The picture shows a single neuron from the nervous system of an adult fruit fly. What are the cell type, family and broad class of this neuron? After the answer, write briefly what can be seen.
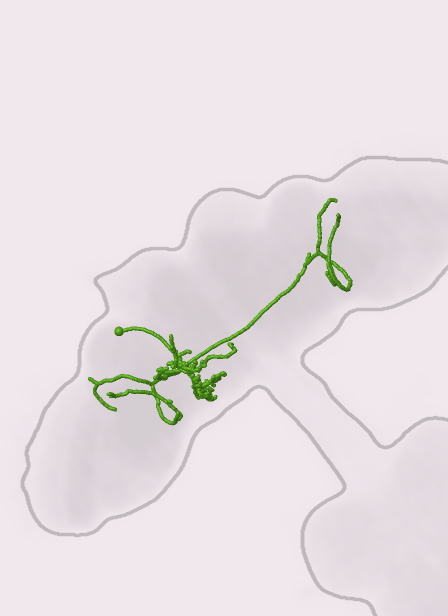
The cell type is PVLP046. The family is hemilineage VLPa2. It is a visual centrifugal neuron. The cell body can be seen on the left of the picture. In this view it is about as wide as it is tall.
